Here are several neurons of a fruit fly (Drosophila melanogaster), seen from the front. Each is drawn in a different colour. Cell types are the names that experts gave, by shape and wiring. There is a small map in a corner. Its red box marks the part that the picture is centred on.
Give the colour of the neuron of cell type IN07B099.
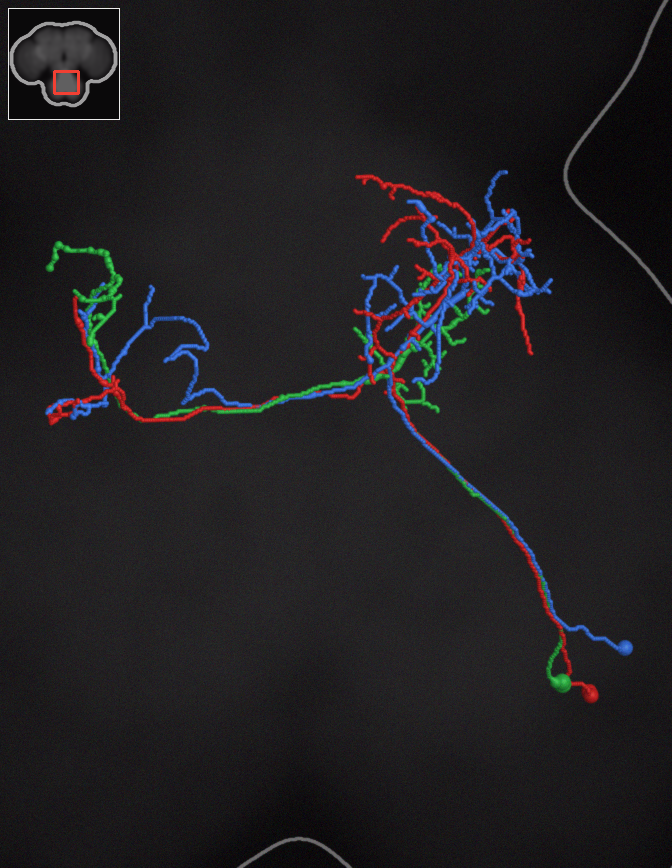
blue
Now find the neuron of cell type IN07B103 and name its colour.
red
